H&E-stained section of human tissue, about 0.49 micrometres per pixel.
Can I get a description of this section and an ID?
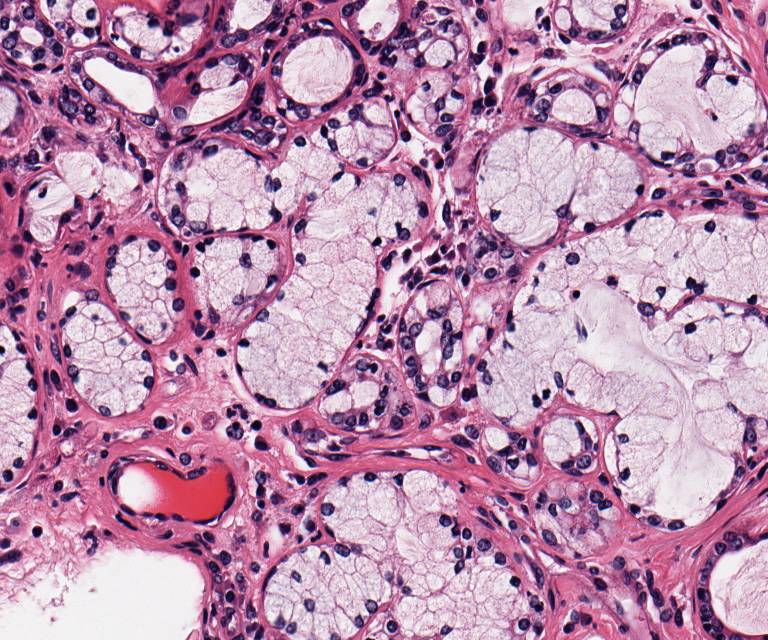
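Closely packed rounded glandular units fill the field, divided by thin bands of pink fibrous stroma. Most gland cells have pale, bubbly, grey-white cytoplasm, with dark, flattened nuclei pressed against the outer edge of each unit. A vessel filled with bright red blood lies at the lower left. The section is of minor salivary gland.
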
